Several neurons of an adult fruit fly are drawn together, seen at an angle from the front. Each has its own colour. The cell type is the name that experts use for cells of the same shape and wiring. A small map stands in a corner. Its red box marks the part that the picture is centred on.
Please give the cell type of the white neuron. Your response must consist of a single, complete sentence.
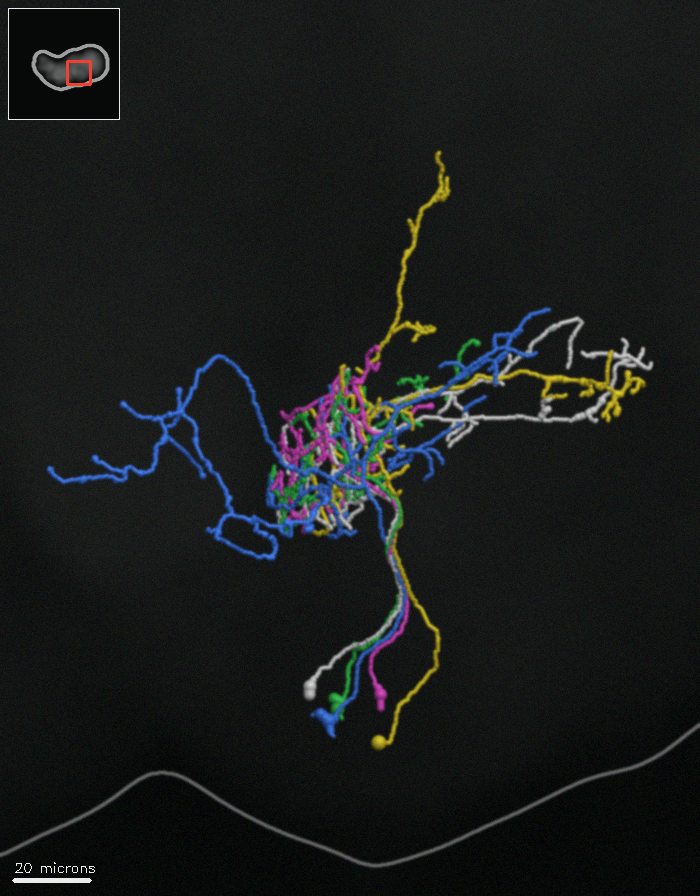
This neuron represents the cell type GNG332.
